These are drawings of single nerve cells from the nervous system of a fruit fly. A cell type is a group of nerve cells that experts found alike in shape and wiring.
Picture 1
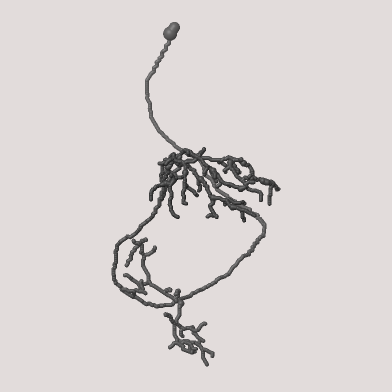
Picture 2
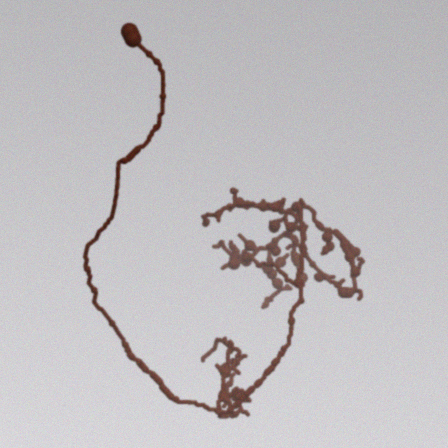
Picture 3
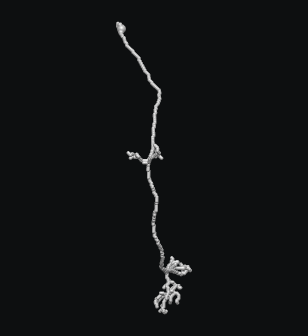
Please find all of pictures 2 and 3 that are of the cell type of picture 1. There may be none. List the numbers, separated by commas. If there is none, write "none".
none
